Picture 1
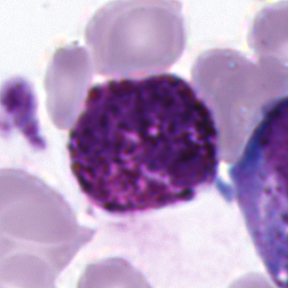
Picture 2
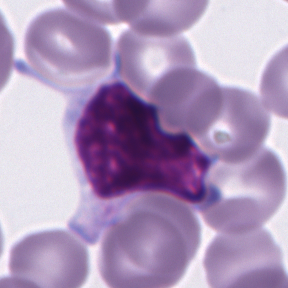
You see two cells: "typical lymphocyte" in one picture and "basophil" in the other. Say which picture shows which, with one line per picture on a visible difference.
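Picture 1 is a basophil. The cell is crowded with coarse granules.
Picture 2 is a typical lymphocyte. No granules are visible in the cytoplasm.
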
